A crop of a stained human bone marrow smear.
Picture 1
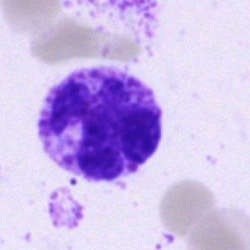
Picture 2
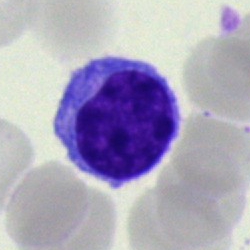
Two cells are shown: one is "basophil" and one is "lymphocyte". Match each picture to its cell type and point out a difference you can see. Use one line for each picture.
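Picture 1: basophil. Coarse dark purple granules are scattered through the cytoplasm and over the nucleus.
Picture 2: lymphocyte. No granules are visible in the cytoplasm.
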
